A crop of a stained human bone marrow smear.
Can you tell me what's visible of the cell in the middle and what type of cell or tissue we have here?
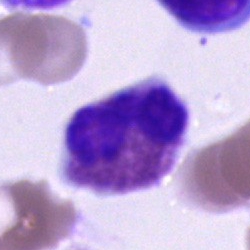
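An irregular, somewhat angular outline, rather than a smoothly round one, bounds the cell. The nucleus lies toward the upper part, leaving the cytoplasm mainly below it. Many fine pinkish-violet granules are present in the cytoplasm. No clear vacuoles are seen there. This is an eosinophil.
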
